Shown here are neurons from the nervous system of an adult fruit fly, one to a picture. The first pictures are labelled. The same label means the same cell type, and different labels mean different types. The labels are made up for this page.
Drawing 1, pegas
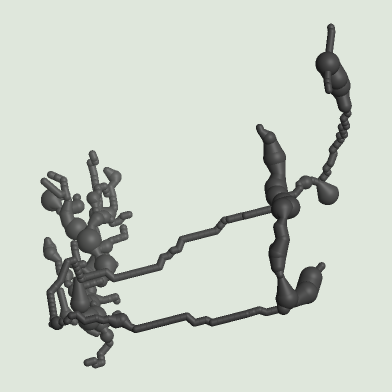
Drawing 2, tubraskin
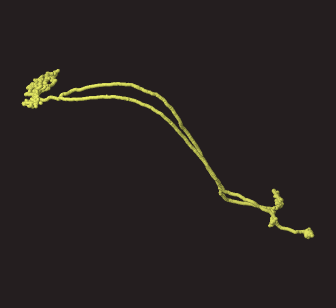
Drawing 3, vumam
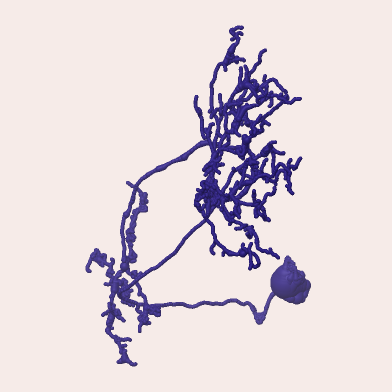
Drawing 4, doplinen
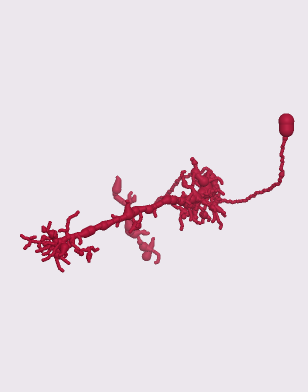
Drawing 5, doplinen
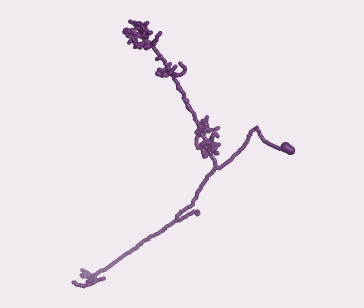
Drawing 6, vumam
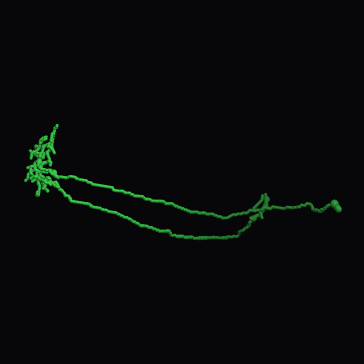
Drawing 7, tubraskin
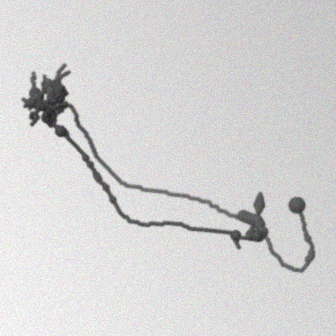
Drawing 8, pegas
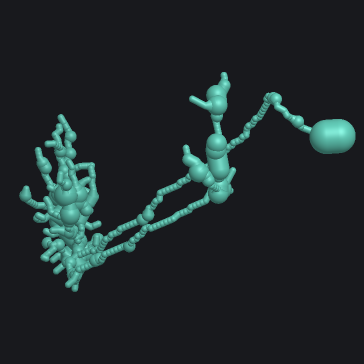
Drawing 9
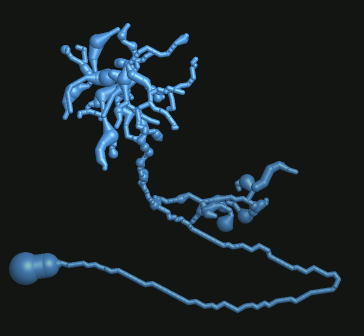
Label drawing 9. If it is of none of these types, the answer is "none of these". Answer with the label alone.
vumam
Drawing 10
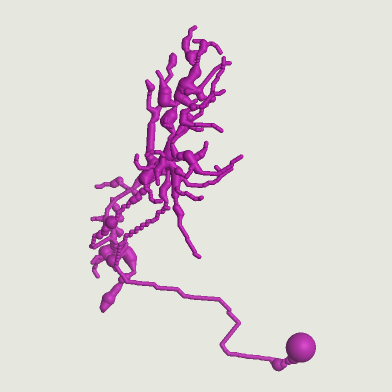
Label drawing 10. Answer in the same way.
vumam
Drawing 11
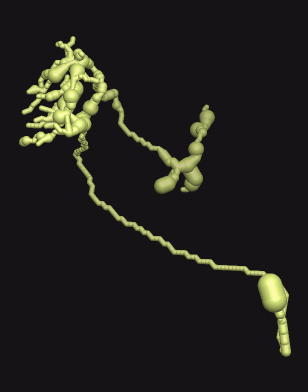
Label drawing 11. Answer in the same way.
none of these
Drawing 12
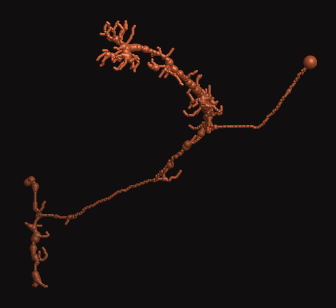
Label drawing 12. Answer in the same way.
doplinen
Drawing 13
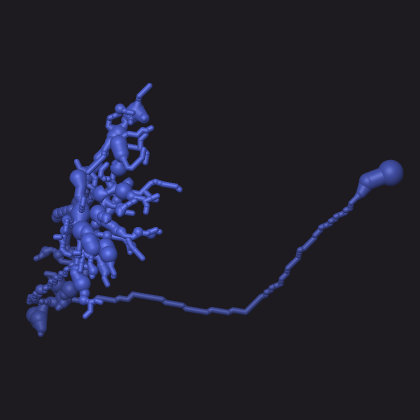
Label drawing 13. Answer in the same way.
vumam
